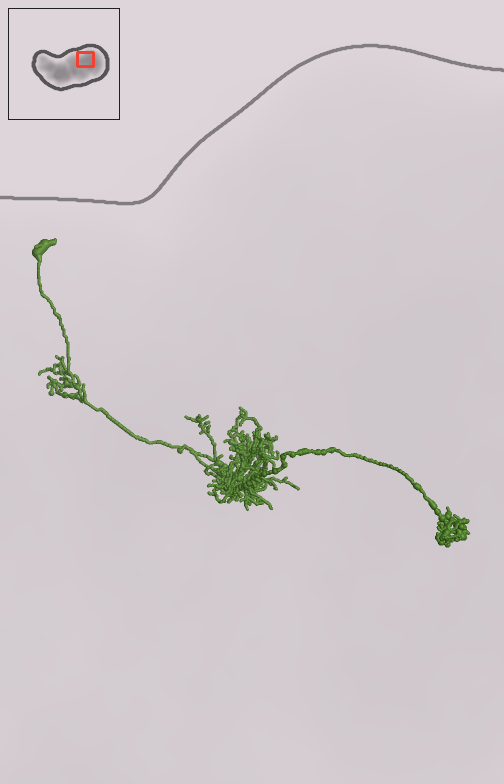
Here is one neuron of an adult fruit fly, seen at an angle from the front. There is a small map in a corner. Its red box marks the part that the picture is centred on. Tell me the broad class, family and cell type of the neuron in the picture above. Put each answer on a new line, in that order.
central-brain intrinsic neuron
class CX
PFR_b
